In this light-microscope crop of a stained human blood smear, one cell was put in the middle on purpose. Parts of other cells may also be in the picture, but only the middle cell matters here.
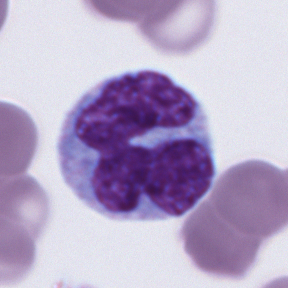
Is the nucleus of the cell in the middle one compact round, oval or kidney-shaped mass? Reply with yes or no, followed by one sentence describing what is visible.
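No. The nucleus is folded into broad lobes joined by thick connections rather than thin threads.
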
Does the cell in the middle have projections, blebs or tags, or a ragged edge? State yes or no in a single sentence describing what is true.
No, the outline of the cell is not ragged or frayed; it is smooth.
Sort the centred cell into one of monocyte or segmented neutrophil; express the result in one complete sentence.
The cell at the heart of this crop is a monocyte.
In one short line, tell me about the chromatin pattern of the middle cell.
Its nuclear chromatin is gathered into coarse clumps.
